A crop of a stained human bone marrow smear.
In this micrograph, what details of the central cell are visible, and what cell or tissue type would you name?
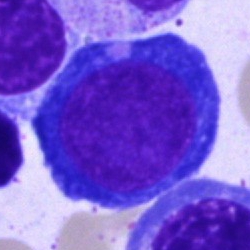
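Roughly round outline, a few sides flattened and slightly angular. Cytoplasm rims the nucleus completely; paler zone against the top of the nucleus. No granules. Proerythroblast.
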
